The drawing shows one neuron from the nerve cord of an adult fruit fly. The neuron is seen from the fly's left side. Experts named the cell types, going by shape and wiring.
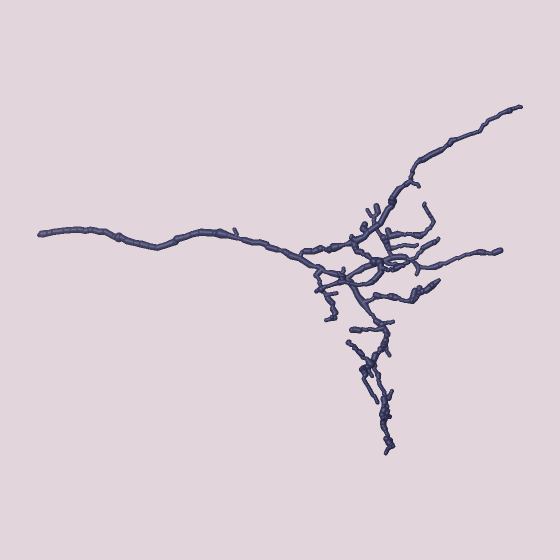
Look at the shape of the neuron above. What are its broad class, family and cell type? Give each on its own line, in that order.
sensory neuron entering the nerve cord
class mechanosensory proprioceptive
SNpp09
